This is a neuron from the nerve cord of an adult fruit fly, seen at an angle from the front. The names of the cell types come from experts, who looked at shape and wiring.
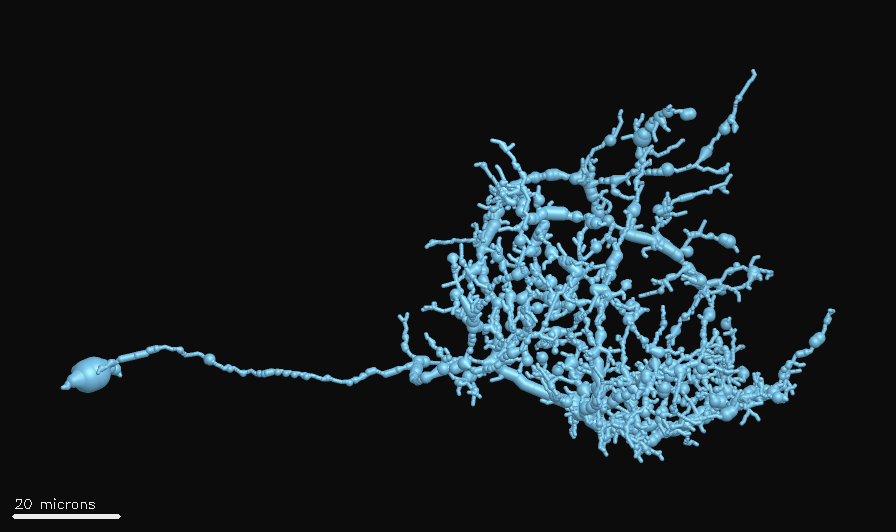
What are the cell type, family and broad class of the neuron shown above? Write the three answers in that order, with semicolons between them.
IN14A010; hemilineage 14A; nerve-cord intrinsic neuron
